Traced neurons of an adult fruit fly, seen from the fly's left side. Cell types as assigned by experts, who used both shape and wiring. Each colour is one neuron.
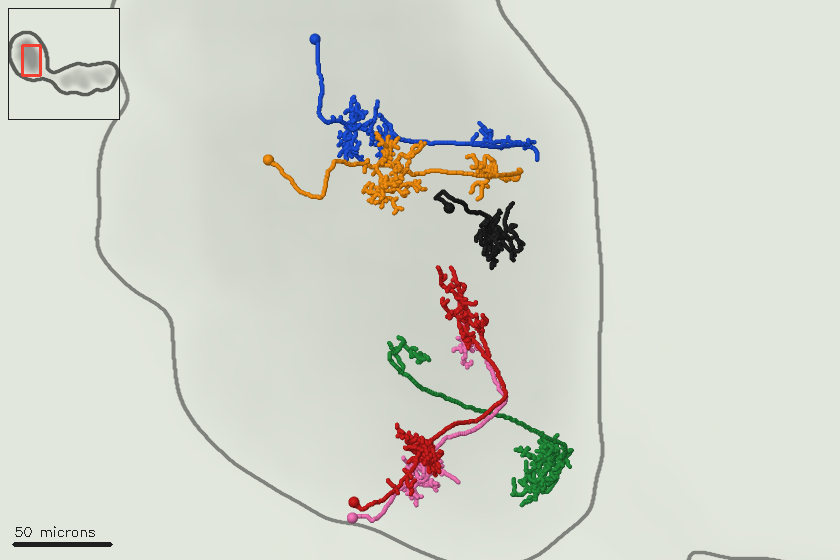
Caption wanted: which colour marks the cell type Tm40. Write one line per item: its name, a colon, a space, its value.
colour: orange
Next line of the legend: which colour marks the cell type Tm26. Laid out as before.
colour: green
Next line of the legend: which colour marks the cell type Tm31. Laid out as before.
colour: red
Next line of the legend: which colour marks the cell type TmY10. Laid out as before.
colour: blue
